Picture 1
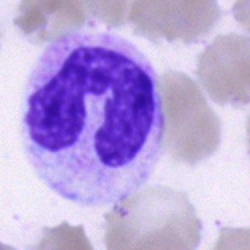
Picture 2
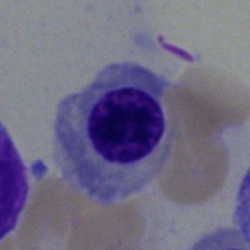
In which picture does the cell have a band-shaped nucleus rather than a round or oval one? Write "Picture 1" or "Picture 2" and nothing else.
Picture 1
